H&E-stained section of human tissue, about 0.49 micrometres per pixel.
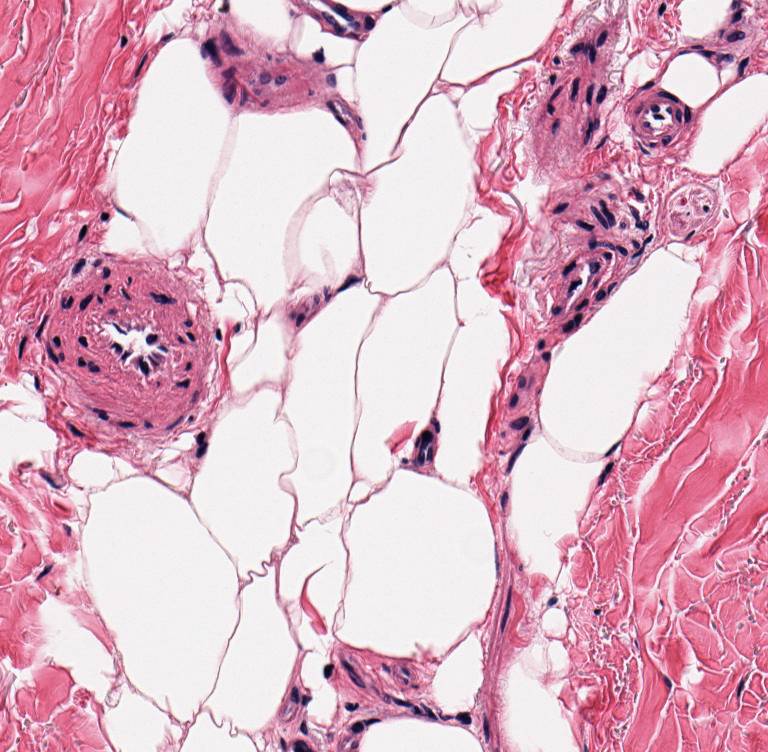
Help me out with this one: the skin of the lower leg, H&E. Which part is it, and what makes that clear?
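Fat. Centre of field: adipocytes, large clear empty spaces within thin membranes.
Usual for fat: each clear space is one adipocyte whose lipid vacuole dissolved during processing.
Few nuclei, flattened, pressed to cell edges.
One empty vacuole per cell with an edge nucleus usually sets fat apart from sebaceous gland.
Dense pink fibrous tissue at left and right edges.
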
